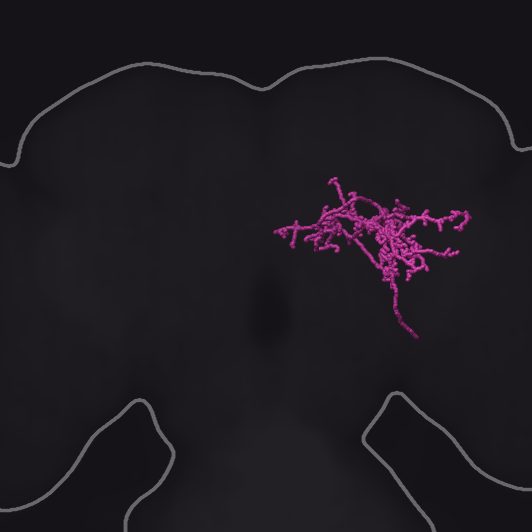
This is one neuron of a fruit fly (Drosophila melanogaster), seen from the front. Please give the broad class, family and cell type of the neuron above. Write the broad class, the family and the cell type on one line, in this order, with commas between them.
central-brain intrinsic neuron, hemilineage DL1_ventral, AVLP525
